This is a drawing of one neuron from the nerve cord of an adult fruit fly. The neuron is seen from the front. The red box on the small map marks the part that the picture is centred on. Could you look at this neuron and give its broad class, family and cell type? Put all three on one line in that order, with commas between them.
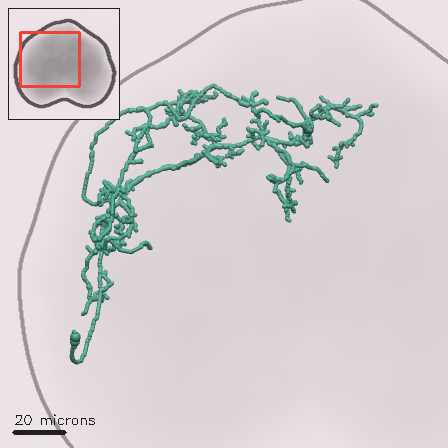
nerve-cord intrinsic neuron, hemilineage 08A, IN08A011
